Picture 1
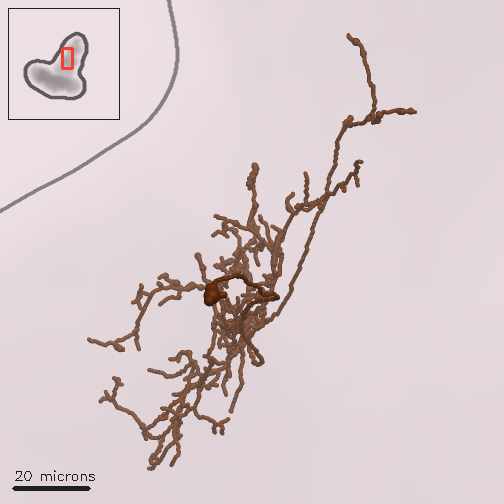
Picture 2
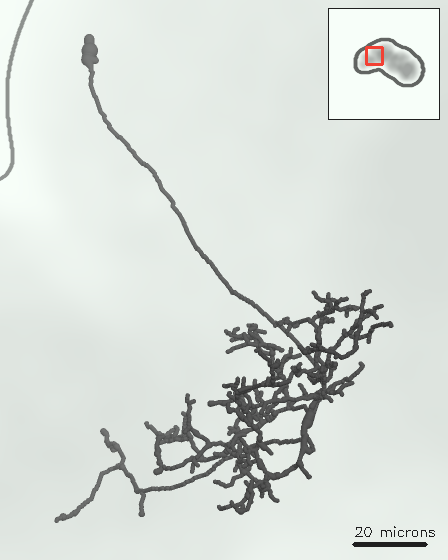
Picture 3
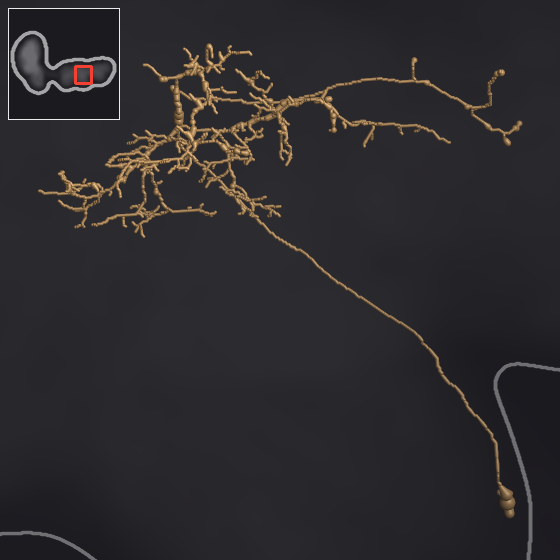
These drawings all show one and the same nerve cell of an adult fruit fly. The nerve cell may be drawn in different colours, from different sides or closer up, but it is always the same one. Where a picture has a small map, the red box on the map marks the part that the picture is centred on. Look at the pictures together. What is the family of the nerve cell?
hemilineage 12A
